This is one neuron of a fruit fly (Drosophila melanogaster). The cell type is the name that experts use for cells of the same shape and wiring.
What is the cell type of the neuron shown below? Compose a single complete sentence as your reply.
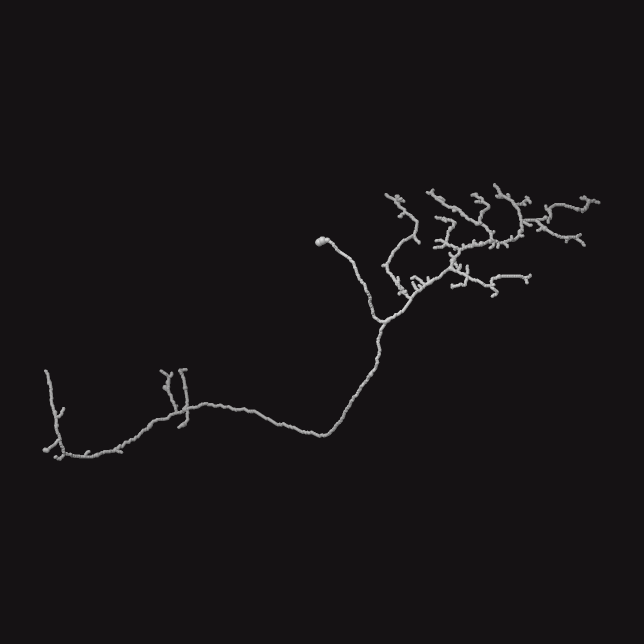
Regarding its cell type, the neuron is MeVP16.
